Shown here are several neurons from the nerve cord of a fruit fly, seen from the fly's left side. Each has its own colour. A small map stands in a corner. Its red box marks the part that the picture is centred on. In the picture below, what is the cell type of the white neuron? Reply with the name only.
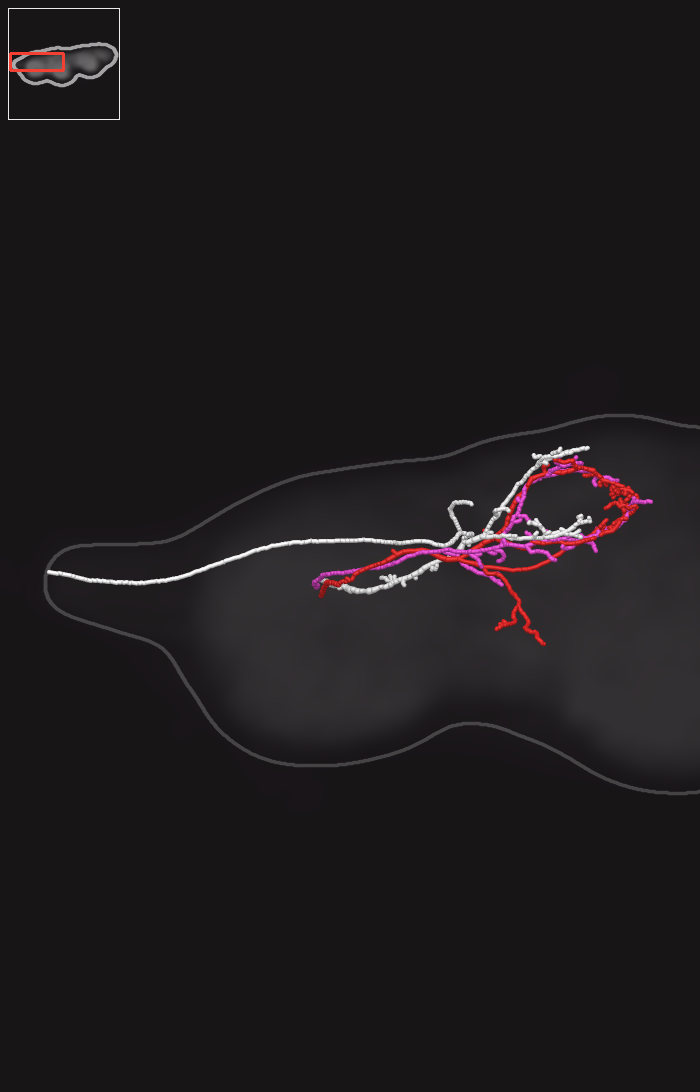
SApp20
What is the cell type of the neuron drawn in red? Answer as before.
SNpp38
